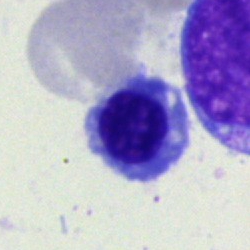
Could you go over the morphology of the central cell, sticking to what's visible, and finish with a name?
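In the central cell, the chromatin is dense and dark purple, broken by a few small paler patches. No distinct nucleolus can be made out in the nucleus. The cytoplasm carries no visible granules, and a clear pale area lies within it at the upper right of the cell. The cell is an erythroblast.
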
